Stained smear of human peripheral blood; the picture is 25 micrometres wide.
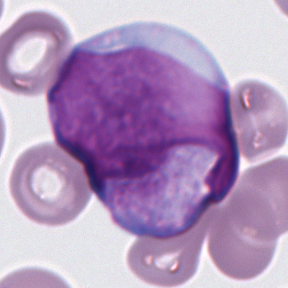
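Atypical promyelocyte, the nucleated cell at the centre. Its outline is roughly round, though slightly angular and uneven. A large purple nucleus occupies most of the cell. Along the top lies a pale, nearly colourless blue-grey cap, while a paler, finely stippled lilac zone fills the lower part.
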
